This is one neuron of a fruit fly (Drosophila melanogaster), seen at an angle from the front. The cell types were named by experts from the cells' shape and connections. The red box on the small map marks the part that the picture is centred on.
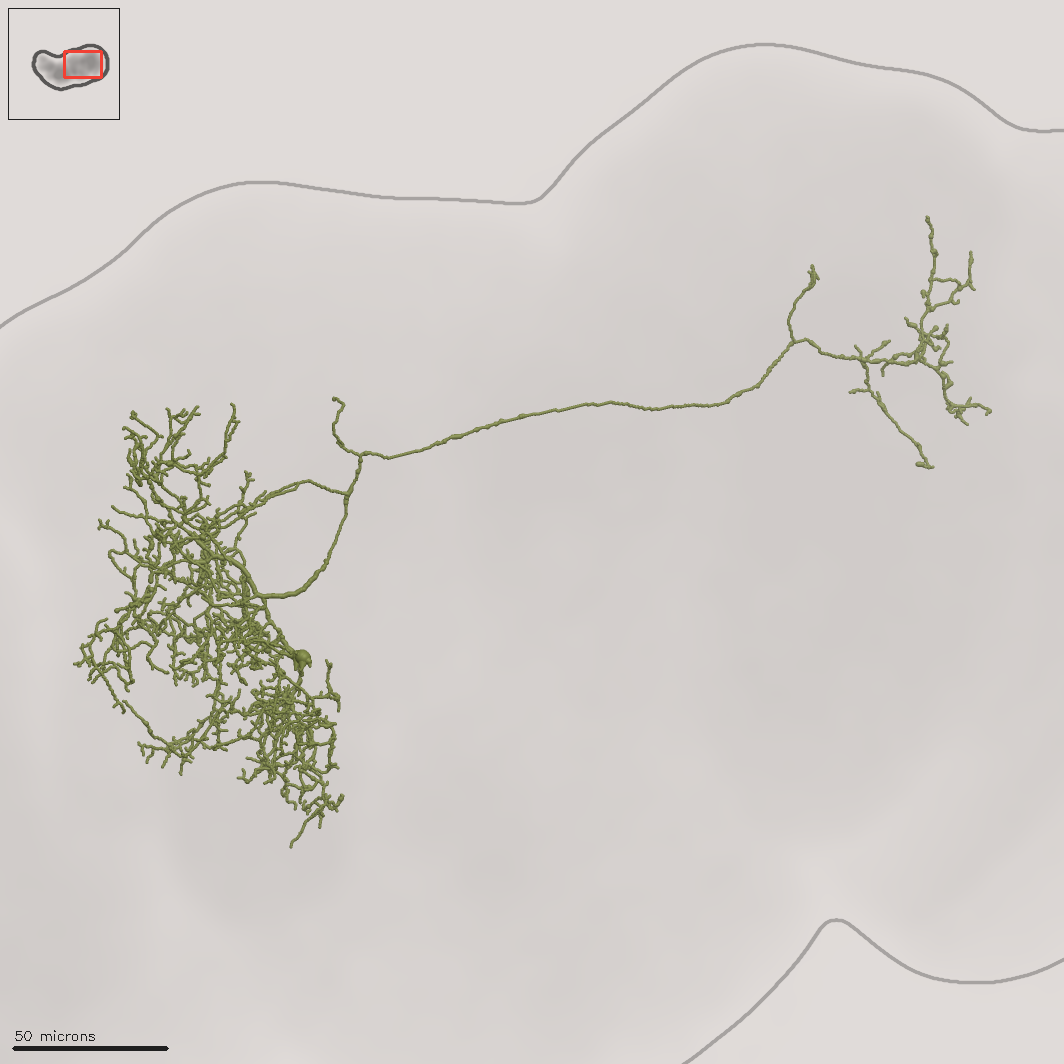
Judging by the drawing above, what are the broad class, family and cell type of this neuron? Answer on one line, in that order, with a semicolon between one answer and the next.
central-brain intrinsic neuron; hemilineage VLPl&d1_dorsal; AVLP243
